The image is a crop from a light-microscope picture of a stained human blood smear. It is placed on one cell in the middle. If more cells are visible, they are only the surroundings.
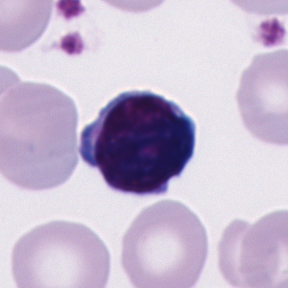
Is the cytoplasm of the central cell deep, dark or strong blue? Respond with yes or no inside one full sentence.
Yes, within this cell, the cytoplasm is coloured deep, dark or strong blue.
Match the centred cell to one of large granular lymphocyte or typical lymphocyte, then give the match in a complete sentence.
The cell under consideration, at the middle of the crop, is a typical lymphocyte.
